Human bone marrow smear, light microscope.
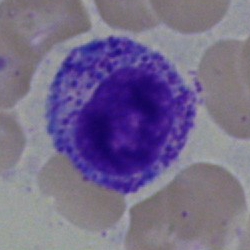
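Myelocyte. The cell at the centre has a roughly round outline, and its chromatin stains deep purple and looks fairly dense. Many coarse dark purple granules are scattered through the pale blue cytoplasm.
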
